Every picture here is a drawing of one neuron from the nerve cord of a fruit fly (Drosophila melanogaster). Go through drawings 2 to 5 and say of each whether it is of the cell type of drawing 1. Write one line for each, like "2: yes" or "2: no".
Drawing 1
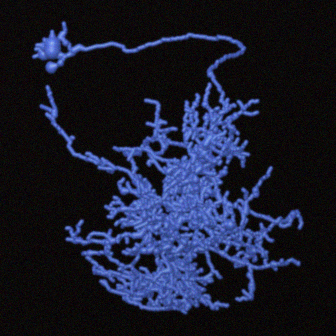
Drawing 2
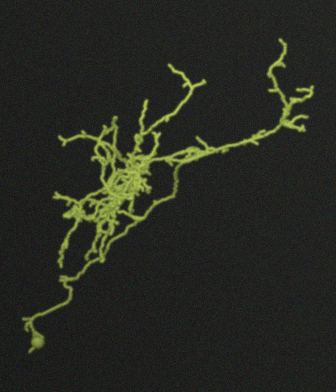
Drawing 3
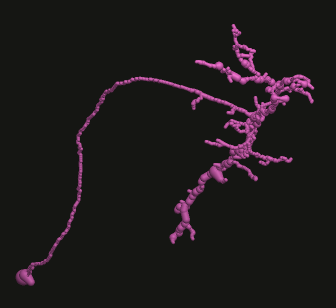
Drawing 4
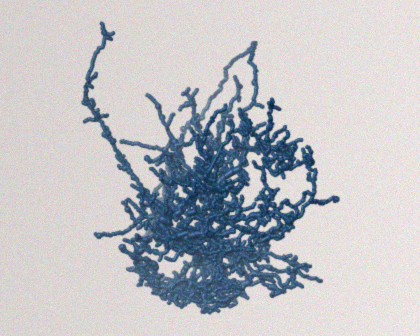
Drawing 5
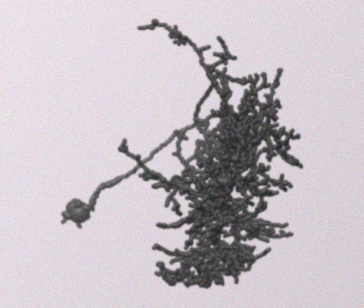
2: no
3: no
4: yes
5: yes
